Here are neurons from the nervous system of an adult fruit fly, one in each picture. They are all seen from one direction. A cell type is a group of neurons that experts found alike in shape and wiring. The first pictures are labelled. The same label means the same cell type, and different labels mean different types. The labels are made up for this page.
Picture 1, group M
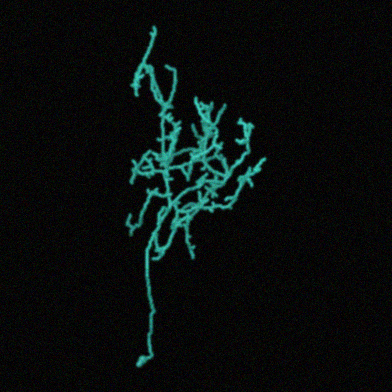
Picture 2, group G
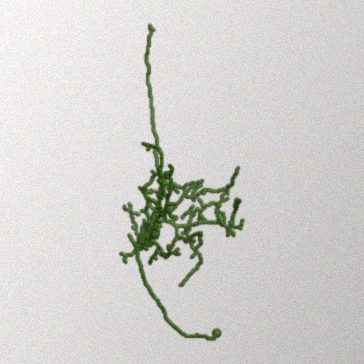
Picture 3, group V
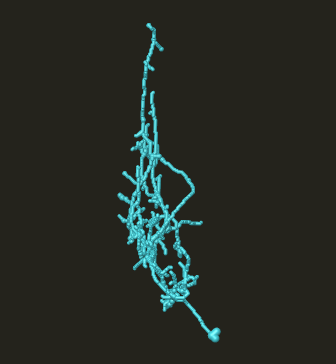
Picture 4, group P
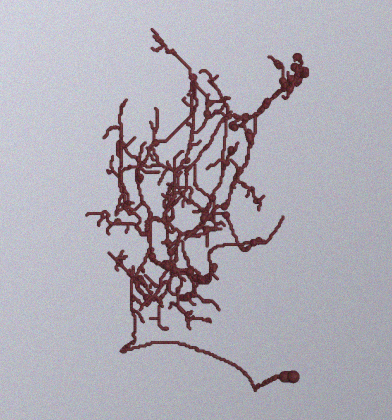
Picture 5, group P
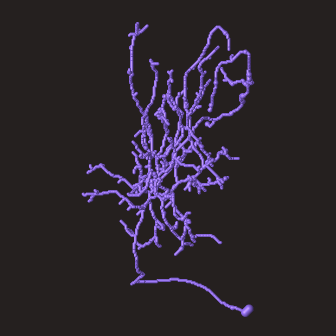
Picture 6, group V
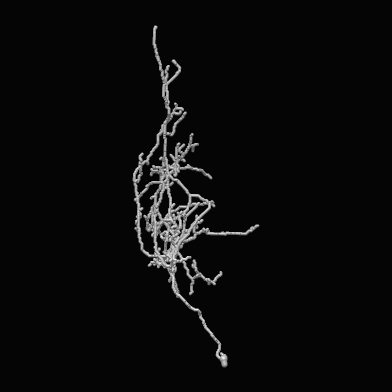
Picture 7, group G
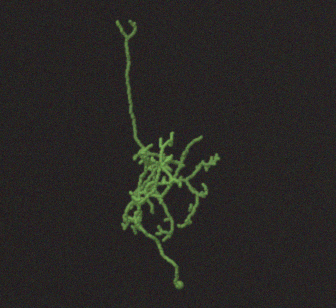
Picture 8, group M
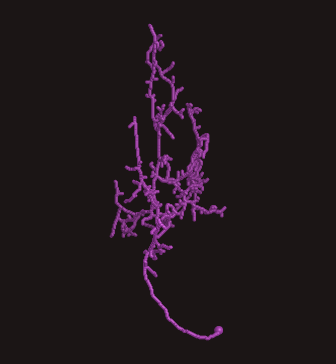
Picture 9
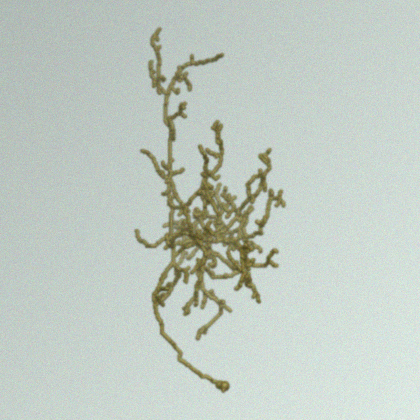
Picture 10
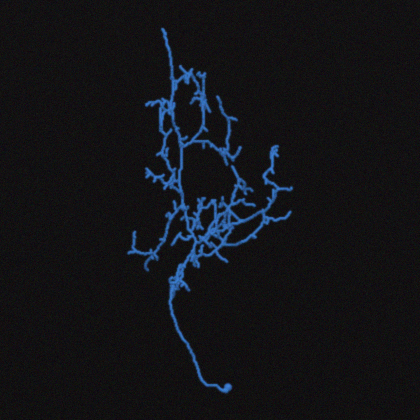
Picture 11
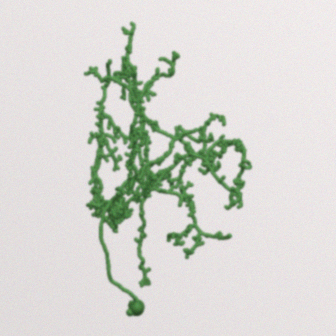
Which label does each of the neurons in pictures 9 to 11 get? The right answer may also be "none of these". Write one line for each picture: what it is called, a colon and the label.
9: group M
10: group M
11: group G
